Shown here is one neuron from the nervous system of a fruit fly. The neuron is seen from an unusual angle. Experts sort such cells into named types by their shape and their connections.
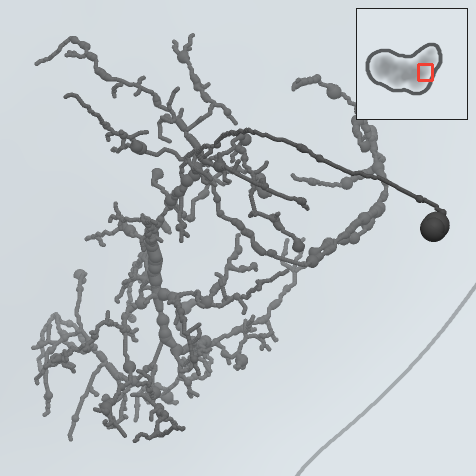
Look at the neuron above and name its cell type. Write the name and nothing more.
IN20A.22A049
